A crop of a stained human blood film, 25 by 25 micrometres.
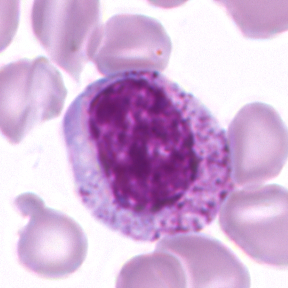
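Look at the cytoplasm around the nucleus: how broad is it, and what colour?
It forms a moderate rim, narrowest at the top of the cell, and it is pale lilac-blue.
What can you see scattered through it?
Small dark purple granules, which leave the nucleus uncovered.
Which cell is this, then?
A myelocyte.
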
